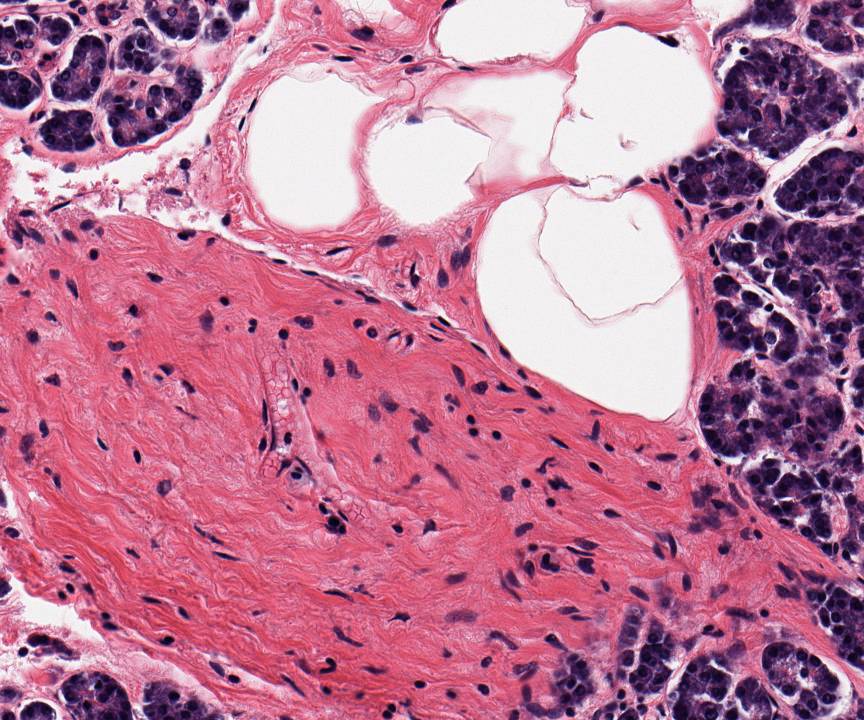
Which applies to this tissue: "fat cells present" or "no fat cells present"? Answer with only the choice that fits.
Fat cells present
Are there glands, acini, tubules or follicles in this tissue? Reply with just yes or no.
Yes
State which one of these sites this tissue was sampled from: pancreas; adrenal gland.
pancreas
